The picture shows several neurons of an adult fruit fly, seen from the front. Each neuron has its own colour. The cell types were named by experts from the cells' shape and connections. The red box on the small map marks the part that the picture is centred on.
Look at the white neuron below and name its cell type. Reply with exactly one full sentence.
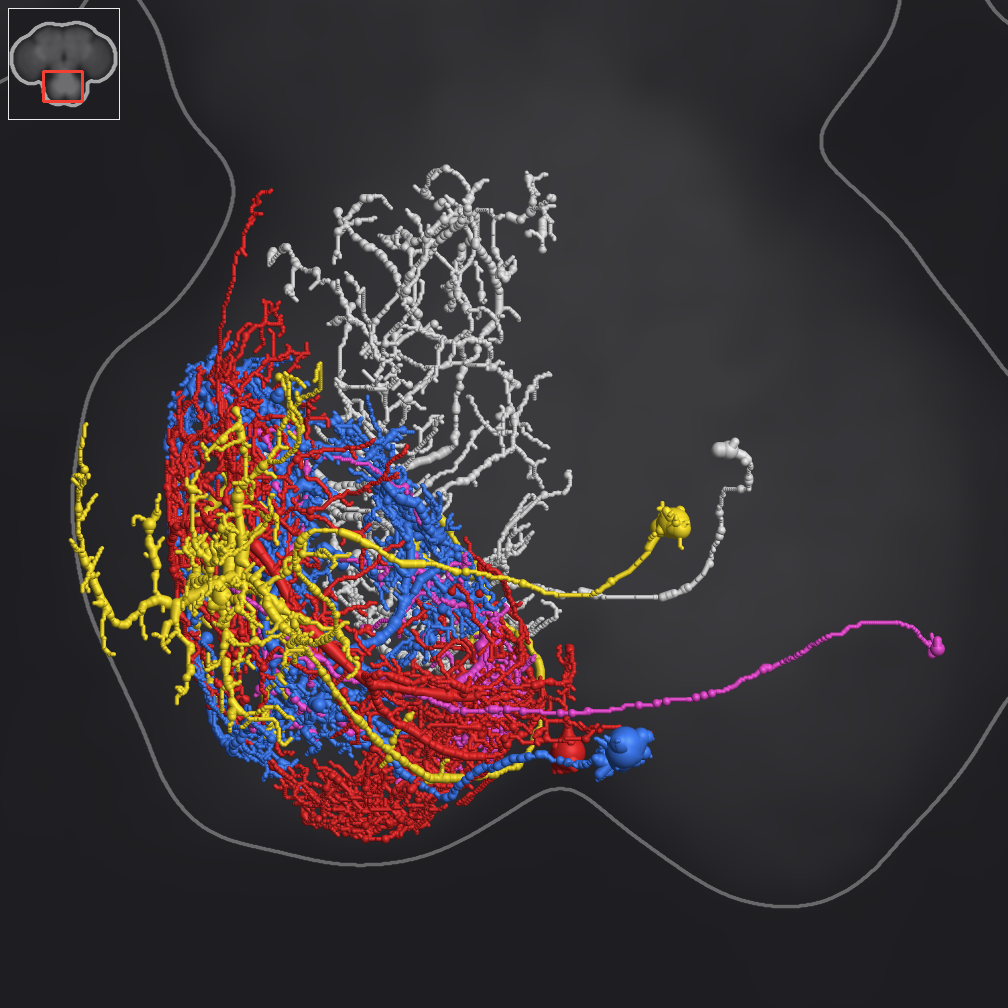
It is IN01A011 that names the cell type of this neuron.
